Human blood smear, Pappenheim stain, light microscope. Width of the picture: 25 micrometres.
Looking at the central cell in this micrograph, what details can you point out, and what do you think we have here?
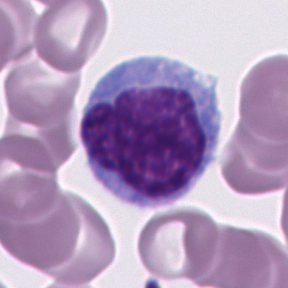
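With a roughly round outline, the cell has an irregular nucleus, about 10 micrometres across, notched to set off a smaller lobe on the left. It fills most of the cell, leaving a rim of cytoplasm widest at the top. Chromatin is dark purple and clumped, with paler gaps between clumps. This is a monocyte.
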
